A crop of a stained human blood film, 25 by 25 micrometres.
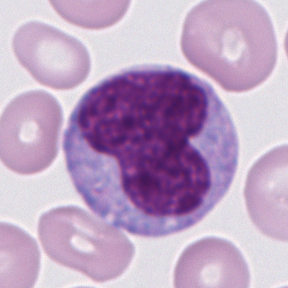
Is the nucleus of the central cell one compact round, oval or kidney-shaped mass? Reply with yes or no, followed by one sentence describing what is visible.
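Yes. The nucleus has a deep notch on its right side, giving it a kidney-like shape.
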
